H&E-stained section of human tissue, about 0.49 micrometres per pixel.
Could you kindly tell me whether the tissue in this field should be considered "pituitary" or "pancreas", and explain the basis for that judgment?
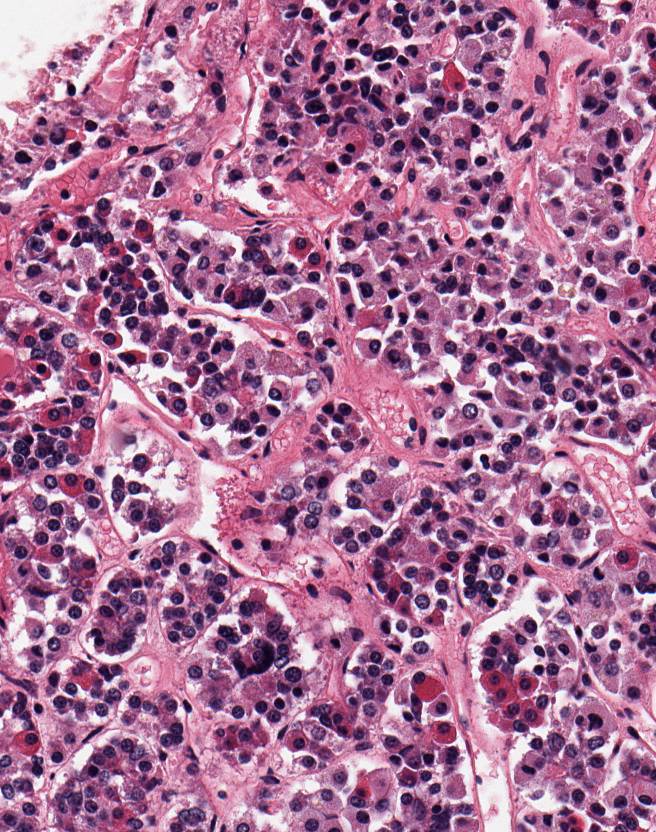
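Pituitary. Point one: rounded nests and cords of cells, parted by thin pink septa, fill the whole field.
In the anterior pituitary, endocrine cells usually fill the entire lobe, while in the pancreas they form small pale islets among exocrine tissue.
Also seen: the septa carry flattened, elongated nuclei lining narrow, capillary-like channels.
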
